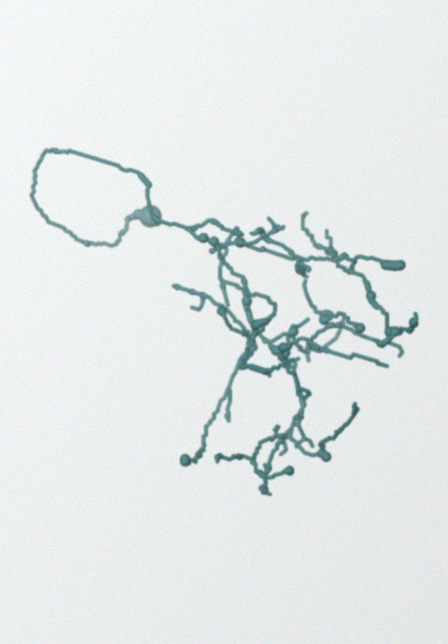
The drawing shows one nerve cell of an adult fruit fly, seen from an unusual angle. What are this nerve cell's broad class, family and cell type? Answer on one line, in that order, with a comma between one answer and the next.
central-brain intrinsic neuron, hemilineage ALl1_dorsal, CB3007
